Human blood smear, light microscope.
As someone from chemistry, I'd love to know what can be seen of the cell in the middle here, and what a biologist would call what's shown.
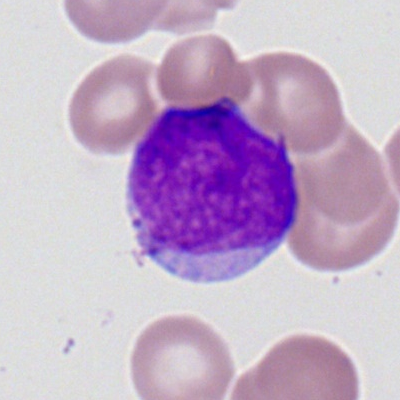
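The cell has a roughly round outline, and its nucleus fills most of it. Cytoplasm appears only as a narrow rim, seen mainly along the bottom of the cell, and no granules are visible in it. It is a myeloblast.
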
